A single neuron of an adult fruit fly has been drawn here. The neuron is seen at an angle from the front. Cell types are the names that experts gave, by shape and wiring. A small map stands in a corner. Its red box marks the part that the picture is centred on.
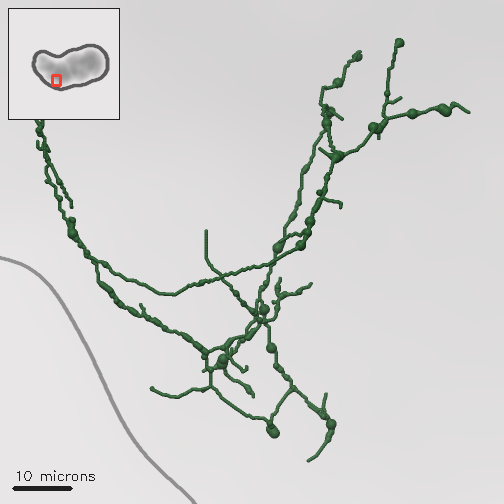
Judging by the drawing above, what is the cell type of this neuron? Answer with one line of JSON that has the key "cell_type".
{"cell_type": "IN20A.22A092"}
